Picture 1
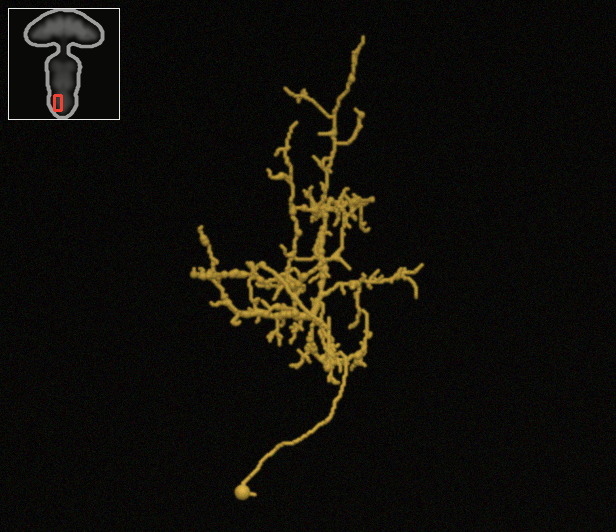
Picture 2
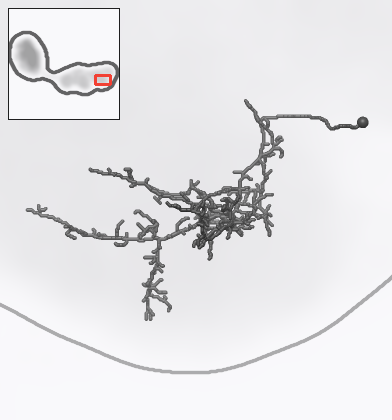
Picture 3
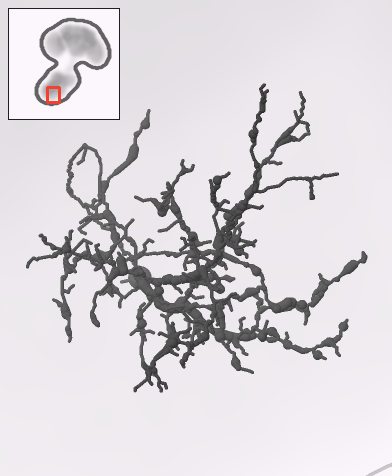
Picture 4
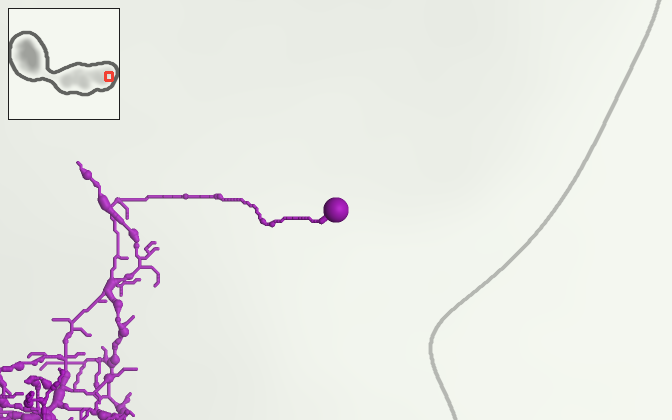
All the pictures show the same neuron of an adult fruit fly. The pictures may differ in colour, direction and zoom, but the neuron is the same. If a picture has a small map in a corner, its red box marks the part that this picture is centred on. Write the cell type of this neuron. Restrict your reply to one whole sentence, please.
The type assigned to this neuron is IN20A.22A048.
